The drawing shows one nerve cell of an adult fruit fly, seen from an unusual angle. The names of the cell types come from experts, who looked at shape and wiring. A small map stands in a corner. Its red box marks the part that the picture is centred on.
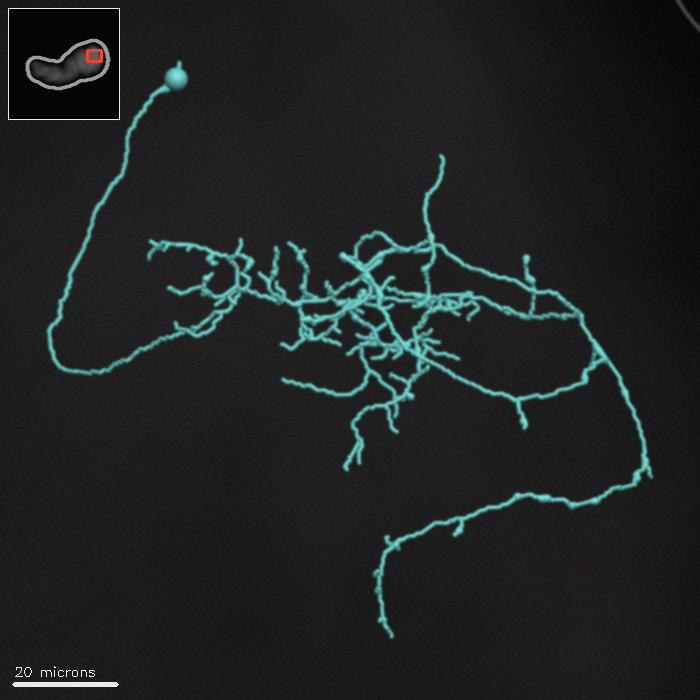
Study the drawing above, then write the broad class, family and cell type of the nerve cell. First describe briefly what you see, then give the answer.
Its cell body lies at the upper left of the picture. By the scale bar it is about 120 microns wide in this view. The picture shows dozens of branch ends. It is a central-brain intrinsic neuron. The family is hemilineage VLPp&l1_anterior. It is of cell type AVLP469.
